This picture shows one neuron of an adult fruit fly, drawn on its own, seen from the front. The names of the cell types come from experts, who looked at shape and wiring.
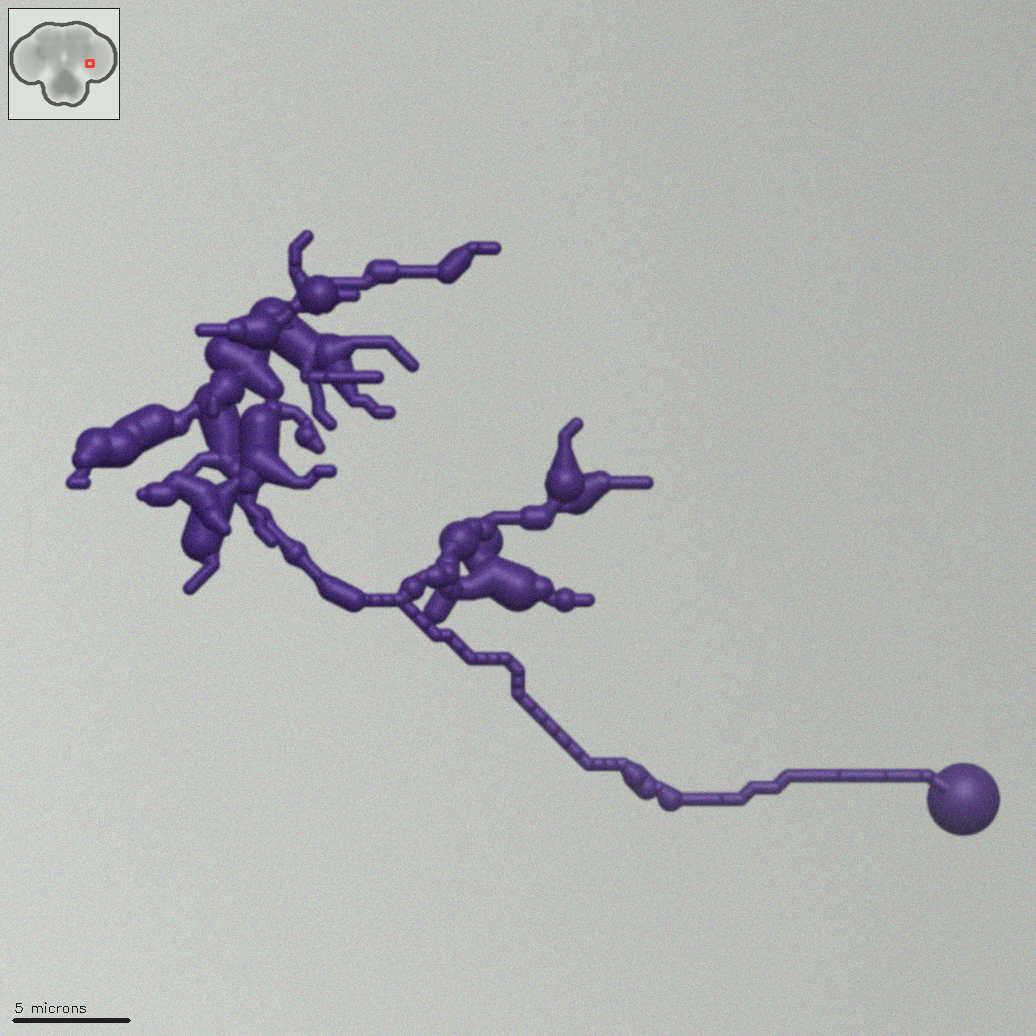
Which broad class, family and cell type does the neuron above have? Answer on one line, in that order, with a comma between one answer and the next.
optic-lobe intrinsic neuron, T, T5a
